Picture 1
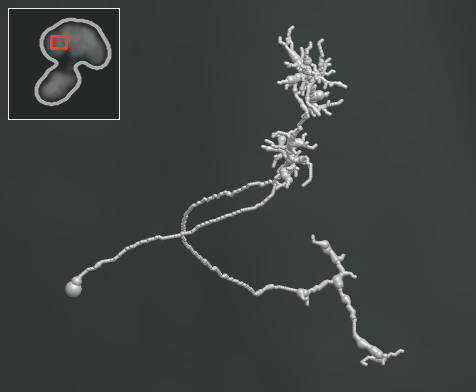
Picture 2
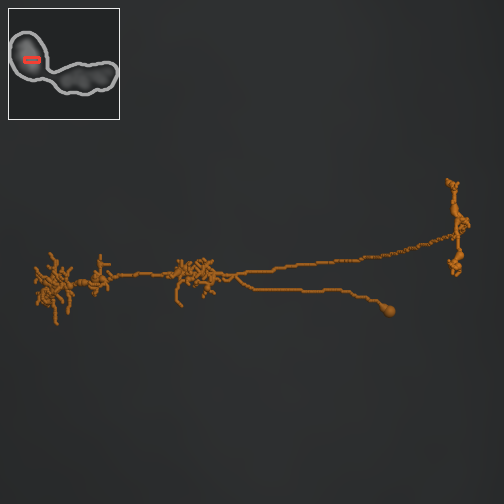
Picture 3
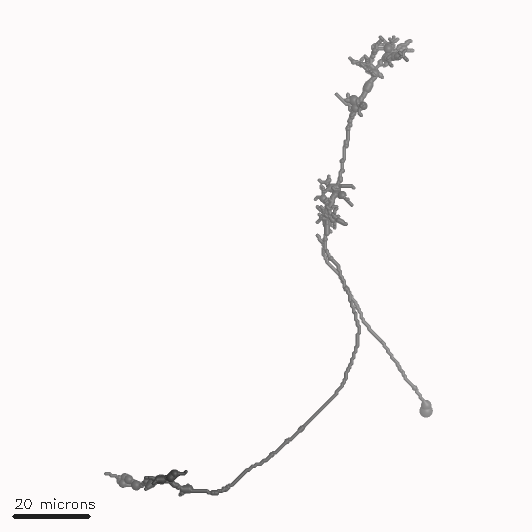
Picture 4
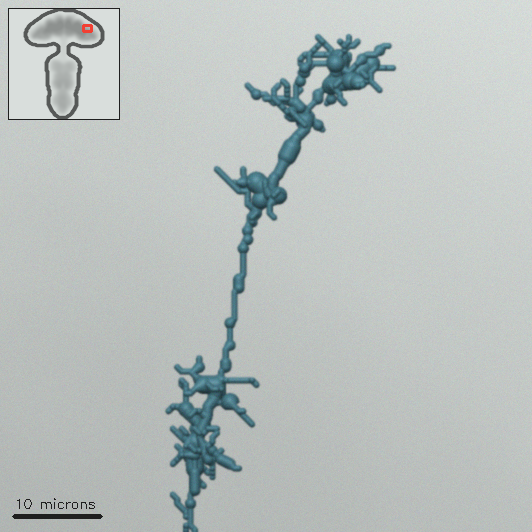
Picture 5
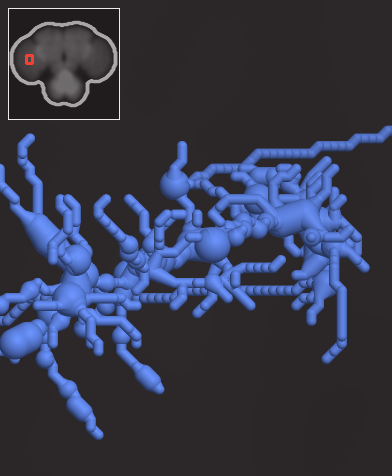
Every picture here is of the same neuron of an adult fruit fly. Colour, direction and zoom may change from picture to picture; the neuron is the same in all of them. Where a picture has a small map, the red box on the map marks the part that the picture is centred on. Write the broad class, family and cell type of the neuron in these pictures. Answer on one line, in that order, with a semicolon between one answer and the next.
optic-lobe intrinsic neuron; T; T2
